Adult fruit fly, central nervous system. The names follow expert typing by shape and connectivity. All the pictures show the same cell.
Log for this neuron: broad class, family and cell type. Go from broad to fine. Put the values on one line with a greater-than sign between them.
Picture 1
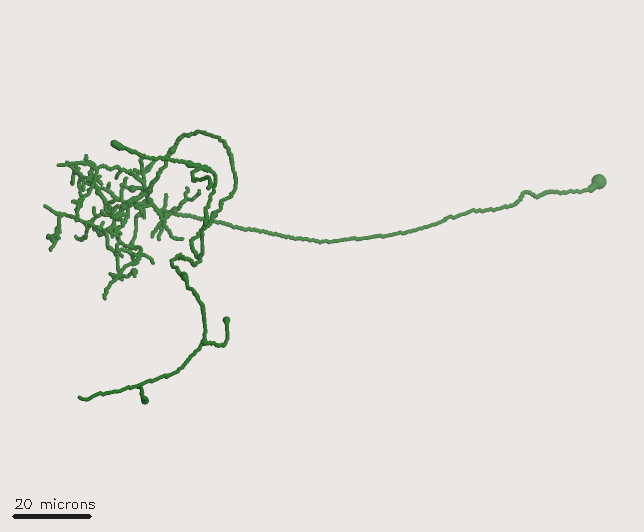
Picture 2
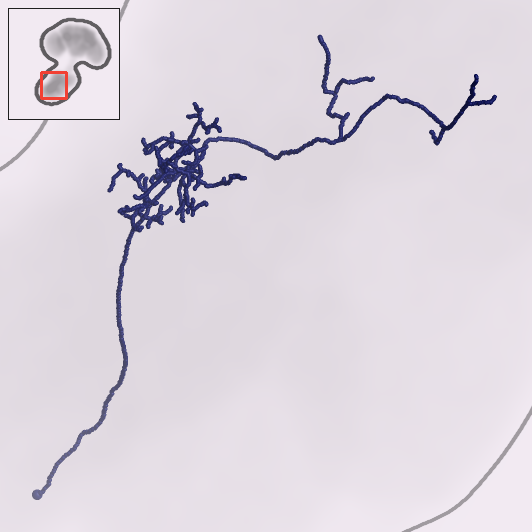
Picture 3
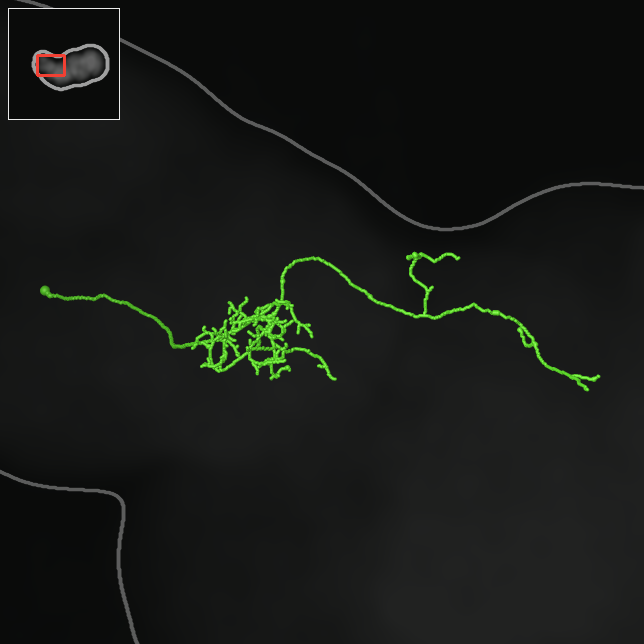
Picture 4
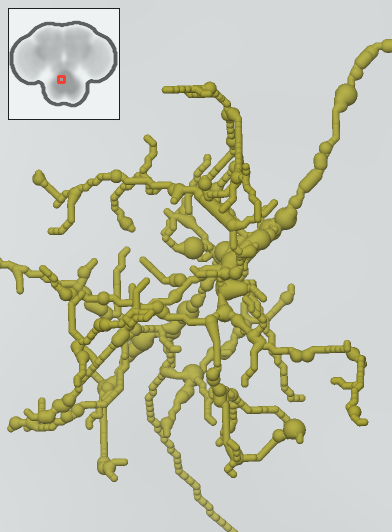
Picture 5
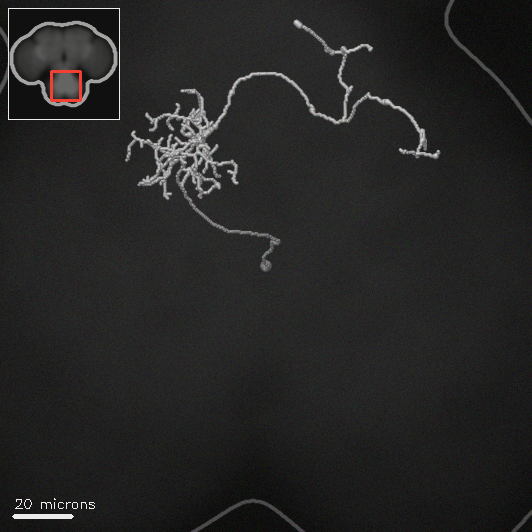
nerve-cord intrinsic neuron > hemilineage 06A > IN06A128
